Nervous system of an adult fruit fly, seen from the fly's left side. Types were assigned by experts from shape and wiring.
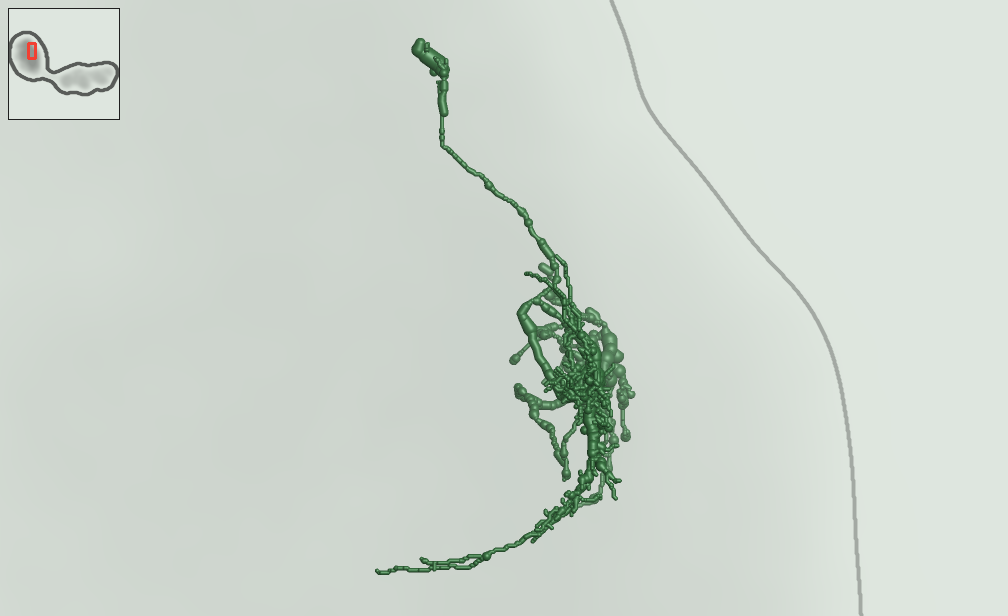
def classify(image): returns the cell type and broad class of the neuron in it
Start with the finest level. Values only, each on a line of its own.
PS305
central-brain intrinsic neuron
